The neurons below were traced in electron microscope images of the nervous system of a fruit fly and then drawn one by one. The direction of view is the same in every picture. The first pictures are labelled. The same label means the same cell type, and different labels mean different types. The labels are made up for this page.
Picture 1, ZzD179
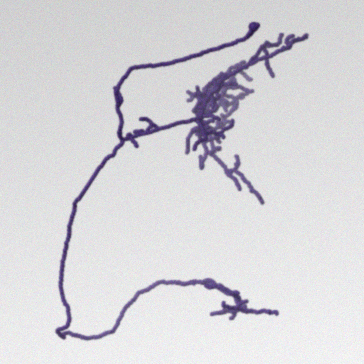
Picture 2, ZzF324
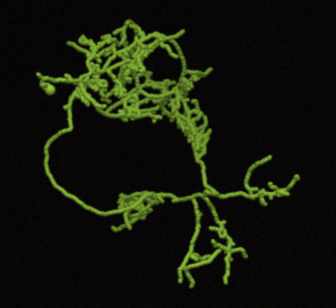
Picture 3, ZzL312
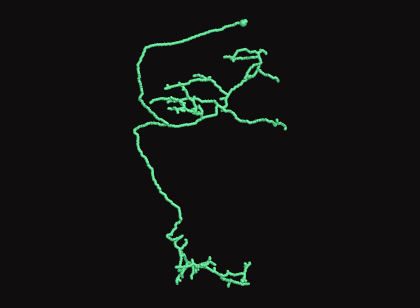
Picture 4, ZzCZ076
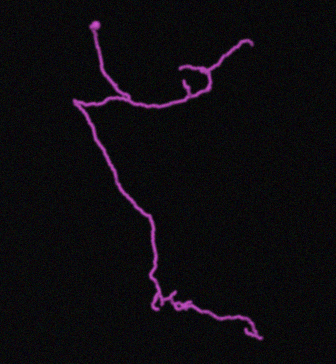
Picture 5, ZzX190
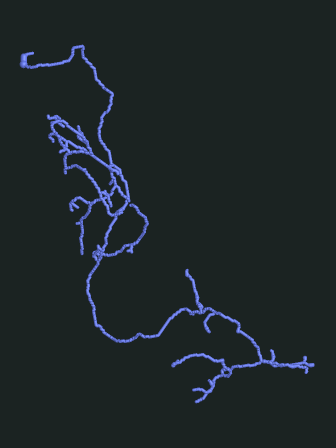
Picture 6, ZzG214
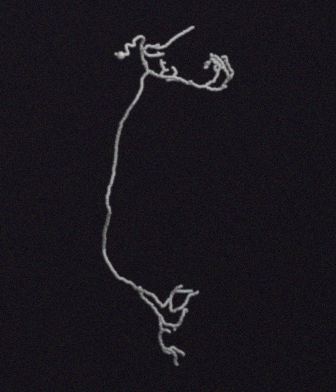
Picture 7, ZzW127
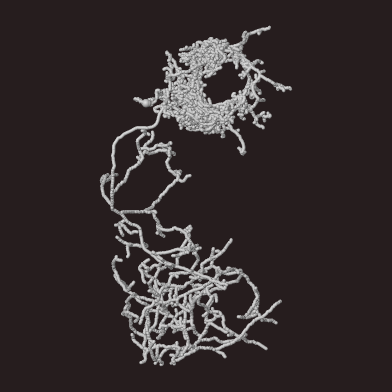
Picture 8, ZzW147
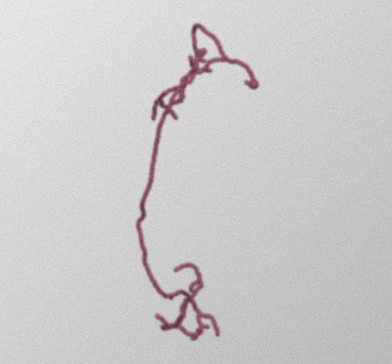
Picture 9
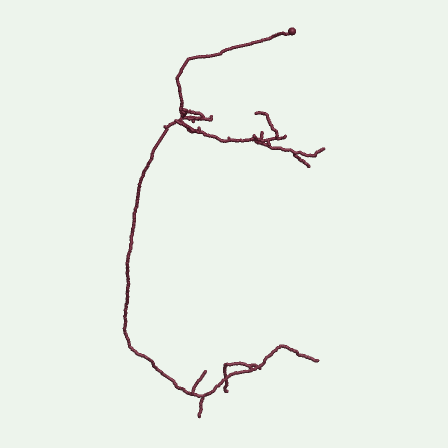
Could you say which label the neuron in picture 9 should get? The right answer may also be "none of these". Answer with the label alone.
ZzG214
